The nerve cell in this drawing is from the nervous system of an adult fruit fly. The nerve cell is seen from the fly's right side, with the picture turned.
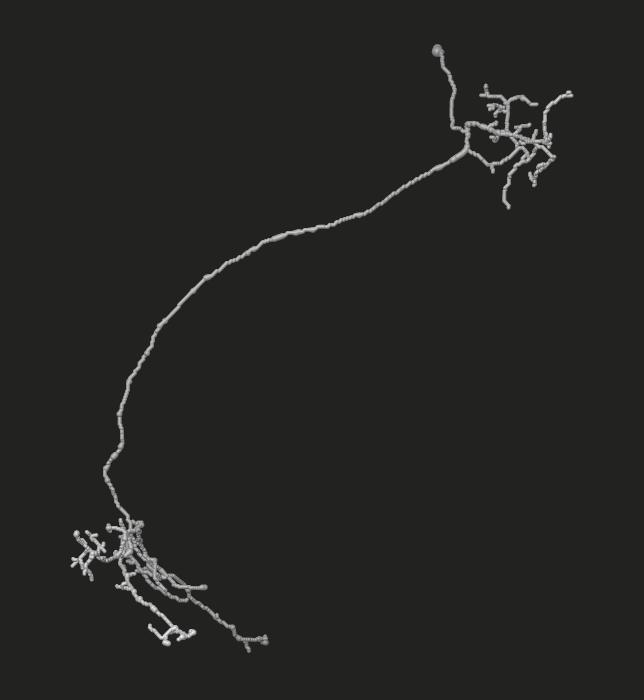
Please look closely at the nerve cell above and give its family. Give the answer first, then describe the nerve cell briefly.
The family is hemilineage FLAa2. Its broad class is central-brain intrinsic neuron. In this view it is about as wide as it is tall.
